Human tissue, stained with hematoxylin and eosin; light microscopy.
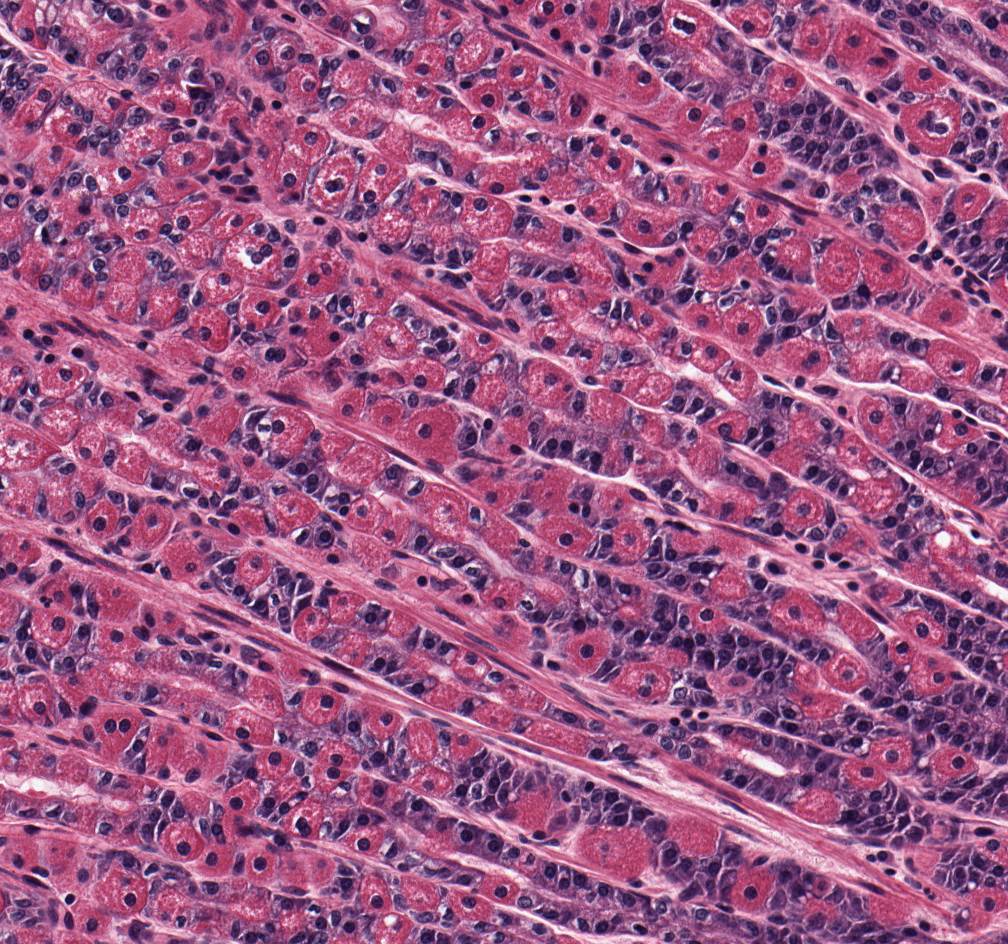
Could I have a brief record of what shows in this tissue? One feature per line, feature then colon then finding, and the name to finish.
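Glands: closely packed, straight, tubular, in parallel rows running diagonally across the field, upper left to lower right
Parietal cells: pink, a few with two nuclei
Stroma: scant, thin pink strands, elongated dark nuclei parallel to glands
Lumens: narrow, mostly hard to see, small slits at most
Name: stomach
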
